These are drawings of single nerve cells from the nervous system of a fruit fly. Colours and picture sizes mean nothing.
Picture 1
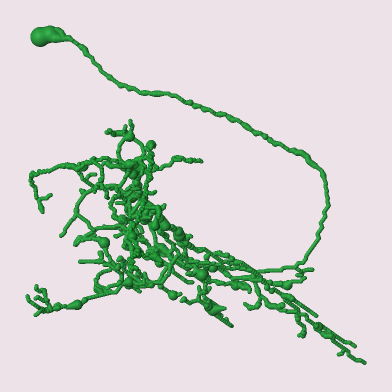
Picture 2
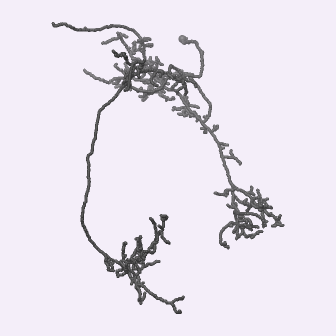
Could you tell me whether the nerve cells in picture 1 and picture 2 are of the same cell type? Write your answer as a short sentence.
They are of different cell types.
